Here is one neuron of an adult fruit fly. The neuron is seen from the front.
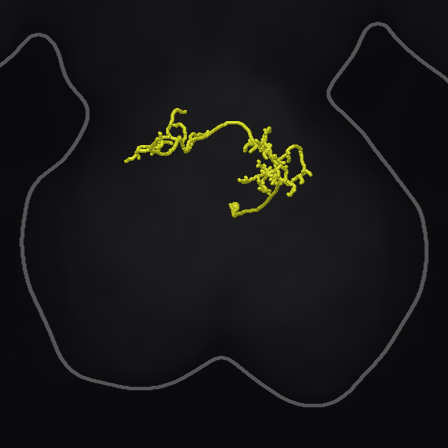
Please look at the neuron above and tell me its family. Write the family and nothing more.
hemilineage 06A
